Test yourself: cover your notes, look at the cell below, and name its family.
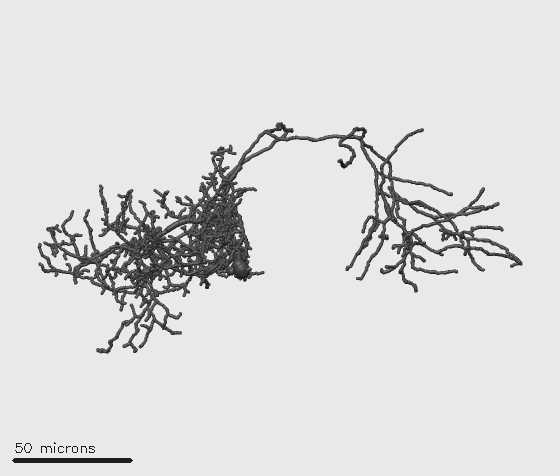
hemilineage 07B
